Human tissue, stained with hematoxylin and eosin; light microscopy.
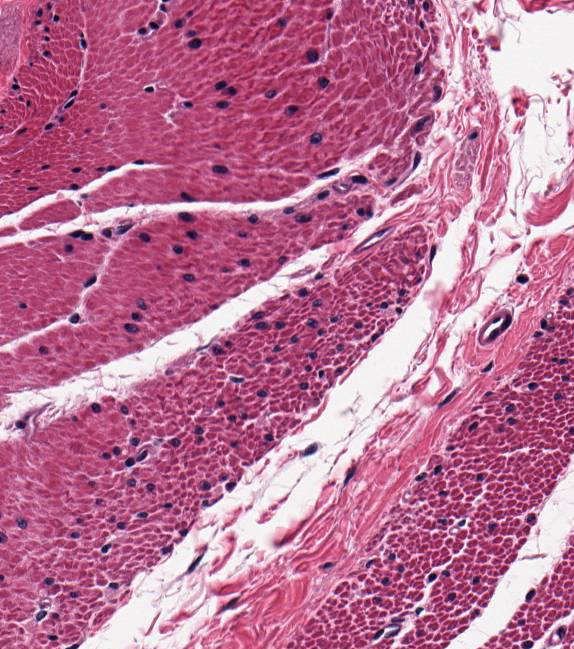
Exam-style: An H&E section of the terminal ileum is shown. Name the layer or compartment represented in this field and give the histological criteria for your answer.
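You're looking at smooth muscle. The field is filled by bundles of muscle cells, parted by narrow septa running diagonally from upper right toward lower left.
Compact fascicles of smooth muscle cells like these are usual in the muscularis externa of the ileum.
Only a minority of profiles hold a nucleus, small, dark and round to oval. No fat cells lie in the septa or between the bundles, and empty white clefts part several bundles along the septa.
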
